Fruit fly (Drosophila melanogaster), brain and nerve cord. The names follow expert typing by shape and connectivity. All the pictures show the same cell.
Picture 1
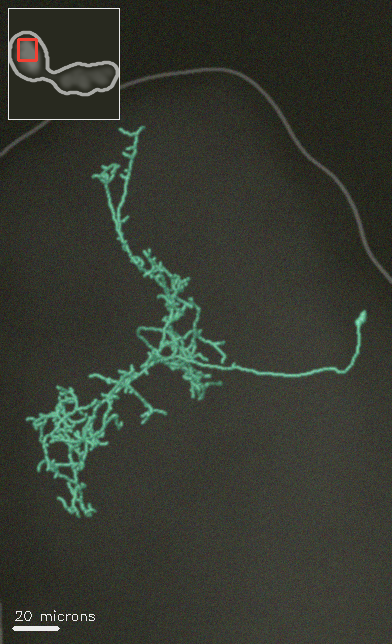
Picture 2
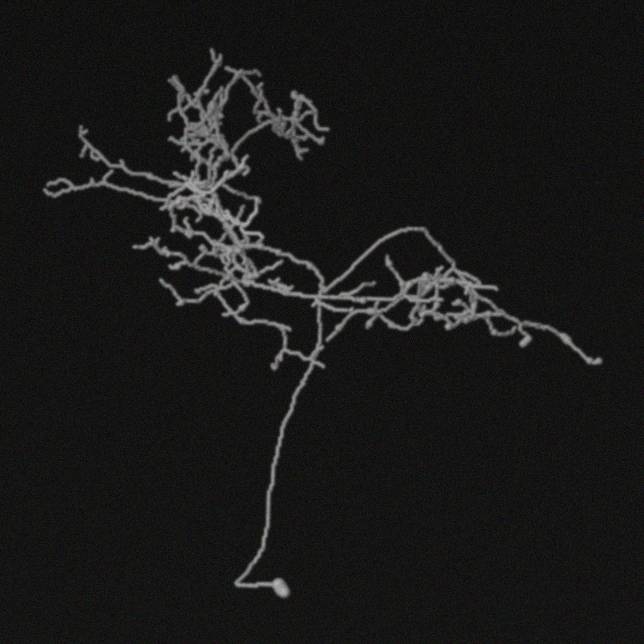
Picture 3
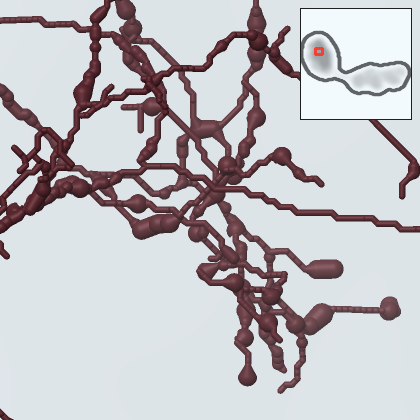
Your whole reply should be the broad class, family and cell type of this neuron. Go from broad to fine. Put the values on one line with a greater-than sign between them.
central-brain intrinsic neuron > hemilineage DL1_ventral > AVLP521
